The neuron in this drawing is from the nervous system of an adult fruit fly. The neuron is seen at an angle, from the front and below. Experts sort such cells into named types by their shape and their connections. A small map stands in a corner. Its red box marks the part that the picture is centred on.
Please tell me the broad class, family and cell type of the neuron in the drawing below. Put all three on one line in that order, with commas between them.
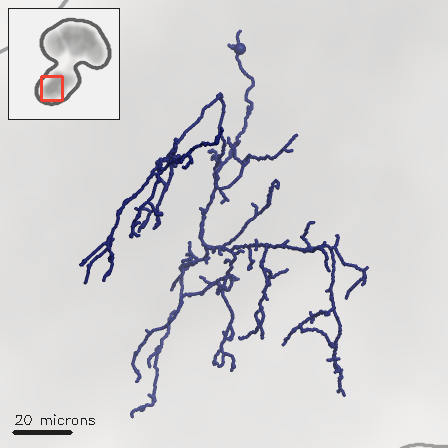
nerve-cord intrinsic neuron, hemilineage 05B, IN05B087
